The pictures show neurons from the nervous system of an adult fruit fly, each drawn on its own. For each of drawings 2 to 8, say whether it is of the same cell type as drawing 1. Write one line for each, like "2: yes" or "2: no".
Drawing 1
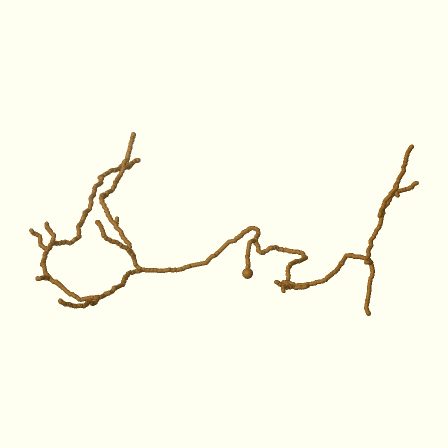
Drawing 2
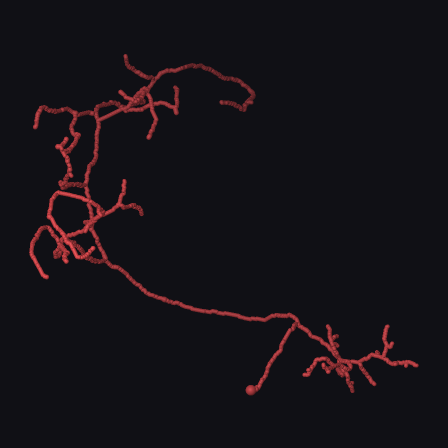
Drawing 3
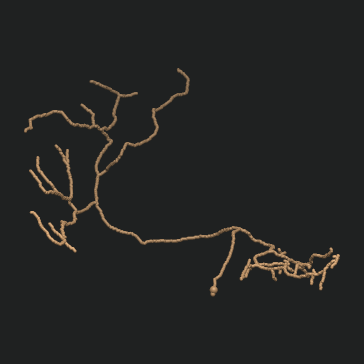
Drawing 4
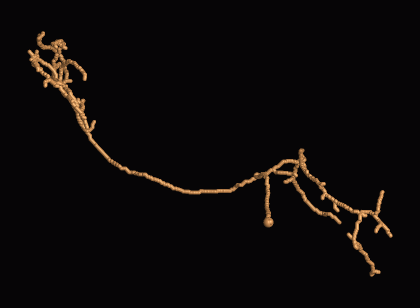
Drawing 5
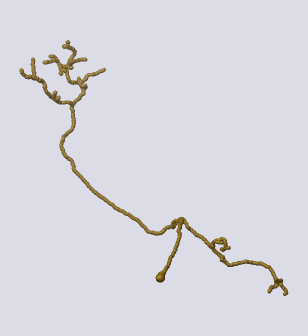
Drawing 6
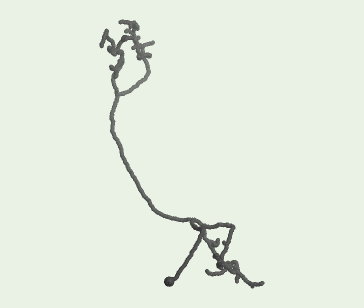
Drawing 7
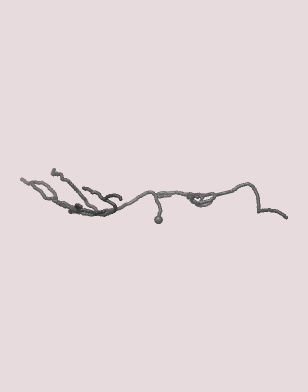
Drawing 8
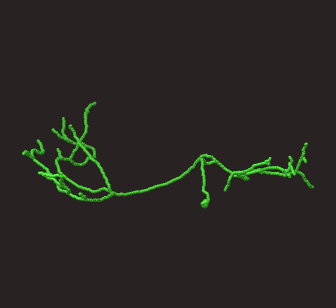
2: no
3: yes
4: no
5: no
6: no
7: yes
8: yes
